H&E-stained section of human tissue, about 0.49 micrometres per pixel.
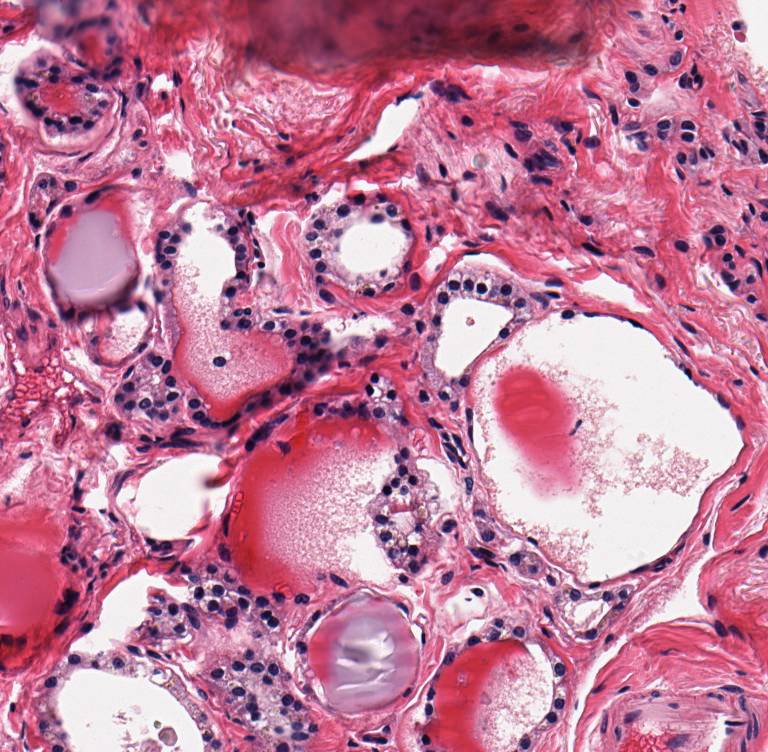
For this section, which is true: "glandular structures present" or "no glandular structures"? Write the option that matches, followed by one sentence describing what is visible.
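Glandular structures present. The field is made up of rounded follicles of widely varying size set in fibrous stroma, with the largest follicle at right centre.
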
